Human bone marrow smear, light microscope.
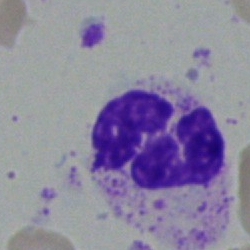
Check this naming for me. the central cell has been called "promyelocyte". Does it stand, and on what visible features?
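Nucleoli first: none can be seen.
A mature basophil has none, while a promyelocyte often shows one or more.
That point favours basophil. The chromatin is dense and dark purple, with a few small paler patches.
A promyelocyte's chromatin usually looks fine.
Dense chromatin sits poorly with promyelocyte. The cell border is faint and poorly defined. So the cell is a basophil, not a promyelocyte.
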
